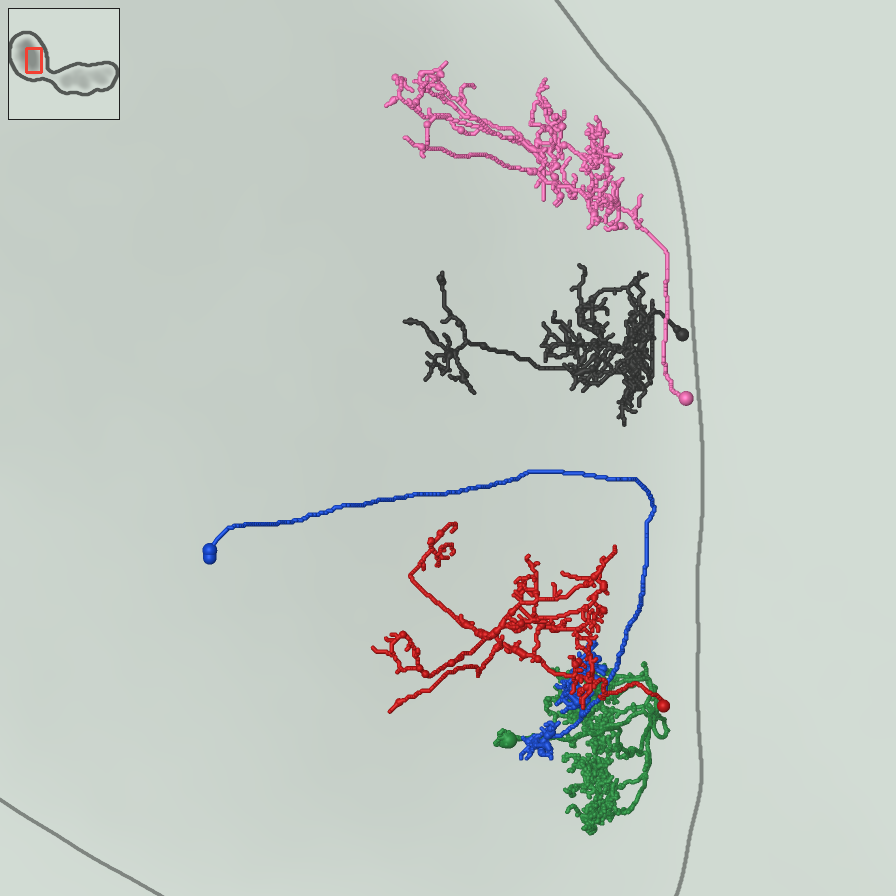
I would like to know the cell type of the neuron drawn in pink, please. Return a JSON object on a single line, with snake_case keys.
{"cell_type": "Y11"}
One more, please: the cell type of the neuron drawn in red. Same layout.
{"cell_type": "Y12"}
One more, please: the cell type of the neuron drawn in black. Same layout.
{"cell_type": "Tlp12"}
